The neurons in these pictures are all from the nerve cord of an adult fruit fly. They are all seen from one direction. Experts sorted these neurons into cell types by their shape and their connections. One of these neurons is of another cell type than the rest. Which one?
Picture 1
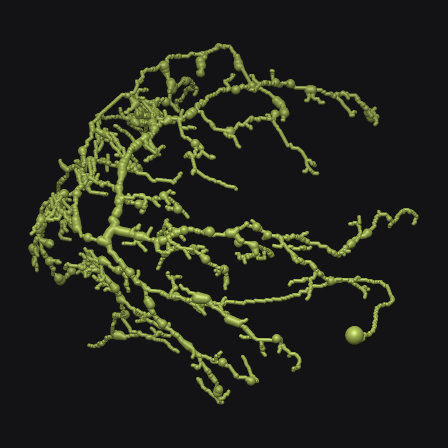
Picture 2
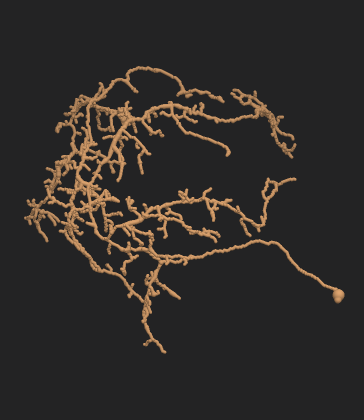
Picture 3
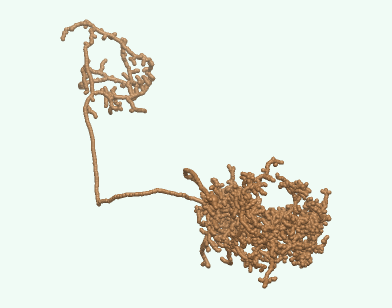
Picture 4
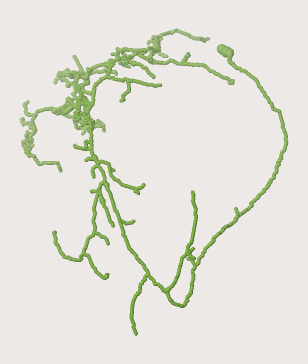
Picture 3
